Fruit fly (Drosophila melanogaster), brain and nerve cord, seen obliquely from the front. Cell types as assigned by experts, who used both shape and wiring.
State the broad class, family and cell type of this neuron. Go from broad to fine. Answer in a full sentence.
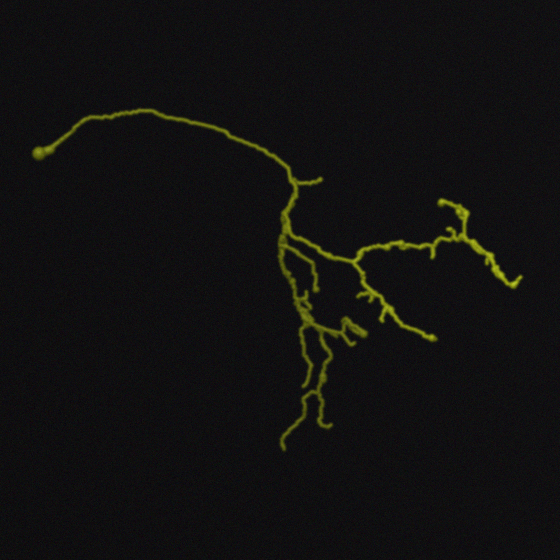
A central-brain intrinsic neuron of hemilineage SLPpl1, type SMP232.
